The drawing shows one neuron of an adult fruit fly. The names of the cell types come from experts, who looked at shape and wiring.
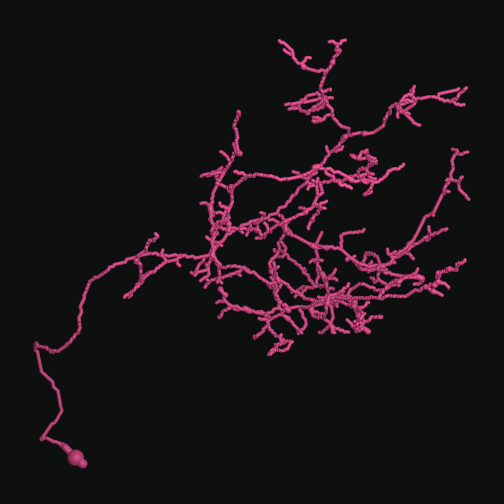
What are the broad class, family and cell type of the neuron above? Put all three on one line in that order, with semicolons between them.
nerve-cord intrinsic neuron; hemilineage 20A.22A; IN20A.22A045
